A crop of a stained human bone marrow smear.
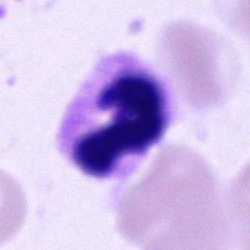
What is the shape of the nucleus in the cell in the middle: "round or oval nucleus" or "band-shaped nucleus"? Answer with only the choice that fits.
Band-shaped nucleus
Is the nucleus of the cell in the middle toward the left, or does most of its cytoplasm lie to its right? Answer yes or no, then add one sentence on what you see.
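No. The cytoplasm is pale pinkish-lilac and fairly plentiful, widest on the upper left side of the cell.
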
